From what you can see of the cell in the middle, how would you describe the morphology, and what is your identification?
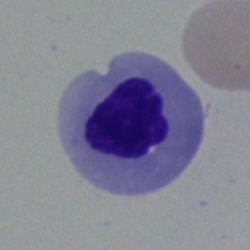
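A small notch breaks the roughly round outline at the upper left. Dense chromatin stains deep purple throughout the nucleus. A broad rim of pale lilac-blue cytoplasm surrounds the nucleus on all sides. The cell is an erythroblast.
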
